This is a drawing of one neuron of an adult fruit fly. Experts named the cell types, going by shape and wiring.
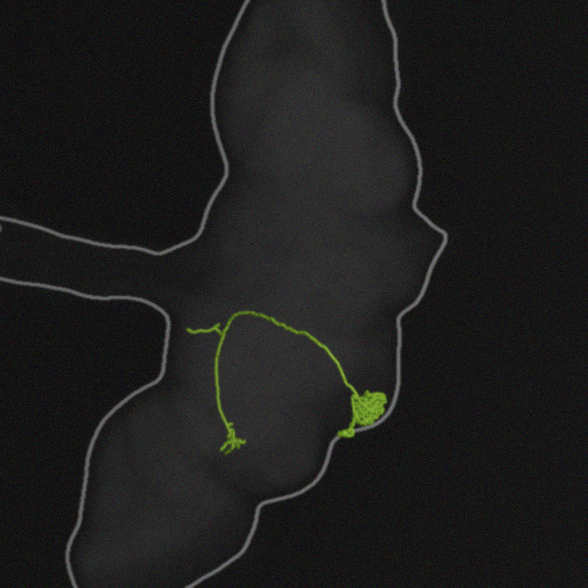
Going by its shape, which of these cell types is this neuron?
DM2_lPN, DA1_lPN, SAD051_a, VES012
DA1_lPN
